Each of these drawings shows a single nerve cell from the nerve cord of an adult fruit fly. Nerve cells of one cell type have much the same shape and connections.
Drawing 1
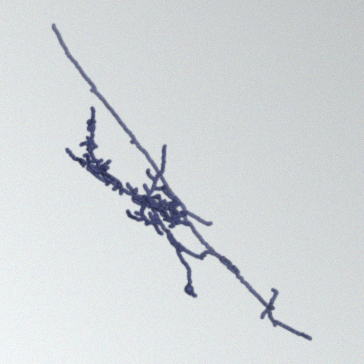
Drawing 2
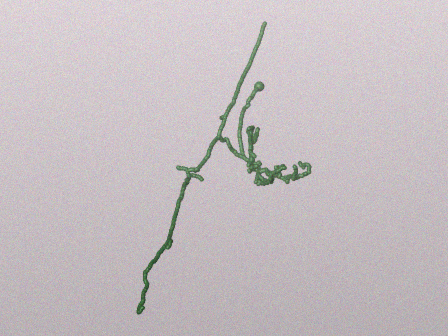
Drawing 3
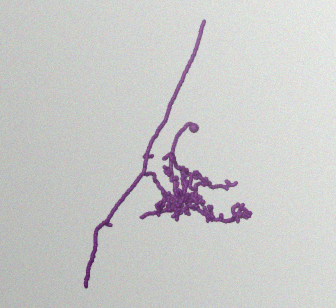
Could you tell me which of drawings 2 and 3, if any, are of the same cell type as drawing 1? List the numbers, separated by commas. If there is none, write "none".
none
